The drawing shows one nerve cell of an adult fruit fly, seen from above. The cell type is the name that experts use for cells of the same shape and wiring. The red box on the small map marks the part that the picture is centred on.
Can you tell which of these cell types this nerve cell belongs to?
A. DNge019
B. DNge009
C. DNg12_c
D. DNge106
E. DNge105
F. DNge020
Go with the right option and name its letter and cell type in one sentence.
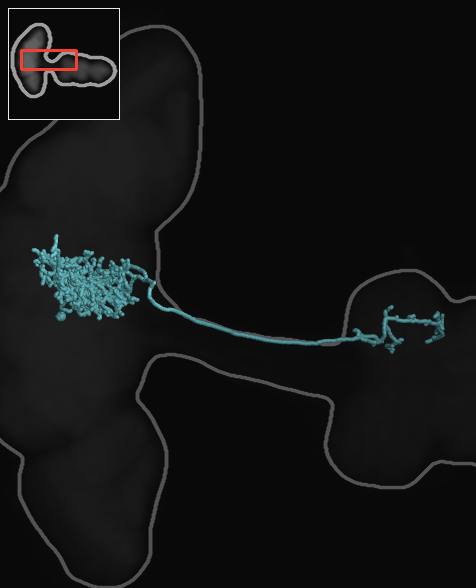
In terms of cell type, the nerve cell is DNge105, option E.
